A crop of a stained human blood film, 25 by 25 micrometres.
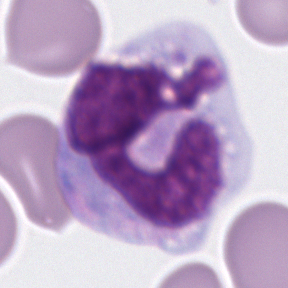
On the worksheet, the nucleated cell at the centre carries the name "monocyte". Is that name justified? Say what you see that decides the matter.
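Two features of the cytoplasm decide this cell: its pale grey-blue colour, and its only faint, fine granularity with no coarse granules. The name monocyte therefore fits, and segmented neutrophil does not.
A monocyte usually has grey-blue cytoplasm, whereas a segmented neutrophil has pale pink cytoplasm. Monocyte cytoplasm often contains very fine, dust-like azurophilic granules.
The cell measures about 20 by 17 micrometres, the nucleus fills about 50% of its area, and the broadest band of cytoplasm lies below and to the left of the nucleus.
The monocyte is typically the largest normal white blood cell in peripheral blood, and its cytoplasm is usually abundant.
Also seen are an irregular, somewhat angular outline rather than a smoothly round one, no nucleoli, and a few small clear spots along the upper edge of the nucleus.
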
